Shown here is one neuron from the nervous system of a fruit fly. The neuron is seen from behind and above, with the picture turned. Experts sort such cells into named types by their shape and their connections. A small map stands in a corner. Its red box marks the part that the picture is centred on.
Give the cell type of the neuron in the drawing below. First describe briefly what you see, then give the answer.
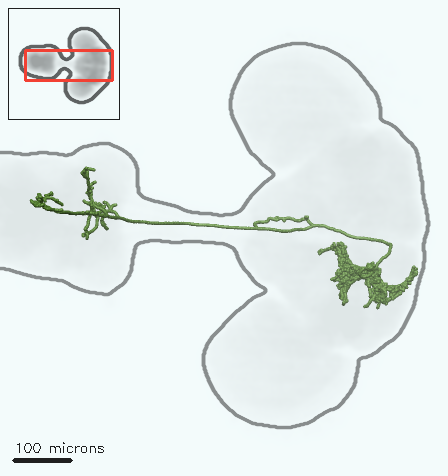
From left to right in the picture it spans about 700 microns. In this view it is more than twice as wide as it is tall. Its broad class is descending neuron. The cell type is pMP2.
